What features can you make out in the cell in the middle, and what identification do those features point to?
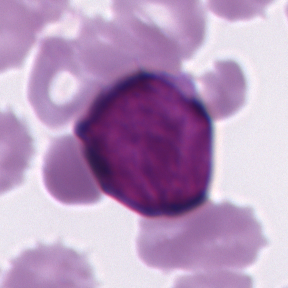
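Looking first at the nucleus, I see it is round in outline and stains a deep reddish purple. Its chromatin looks finely textured, with delicate streaks and no coarse clumps. Around it the cytoplasm forms only a thin rim, and that rim is dark blue. So I'd call this a myeloblast.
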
